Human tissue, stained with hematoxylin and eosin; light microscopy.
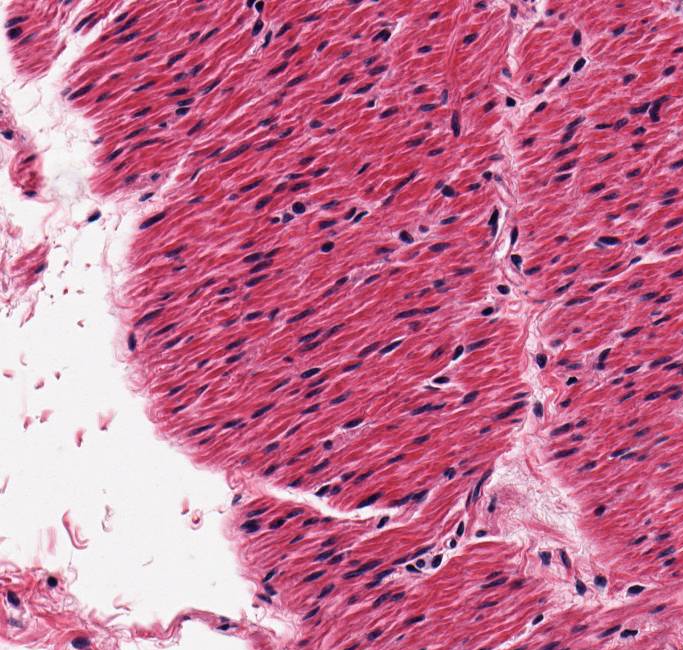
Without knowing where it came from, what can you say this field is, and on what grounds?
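Smooth muscle is what the field mainly shows. First, the cells: tightly packed bundles of eosinophilic spindle cells fill the centre to the right edge, beside an empty space along the left.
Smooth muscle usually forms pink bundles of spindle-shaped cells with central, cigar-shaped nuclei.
Second, the nuclei: elongated, cigar-shaped, dark blue, lying along each cell's long axis.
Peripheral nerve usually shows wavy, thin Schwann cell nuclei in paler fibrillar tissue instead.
Third, the surroundings: capillary-sized vessels with dark endothelial nuclei lie in a connective tissue septum on the right, and no epithelial lining is seen.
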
